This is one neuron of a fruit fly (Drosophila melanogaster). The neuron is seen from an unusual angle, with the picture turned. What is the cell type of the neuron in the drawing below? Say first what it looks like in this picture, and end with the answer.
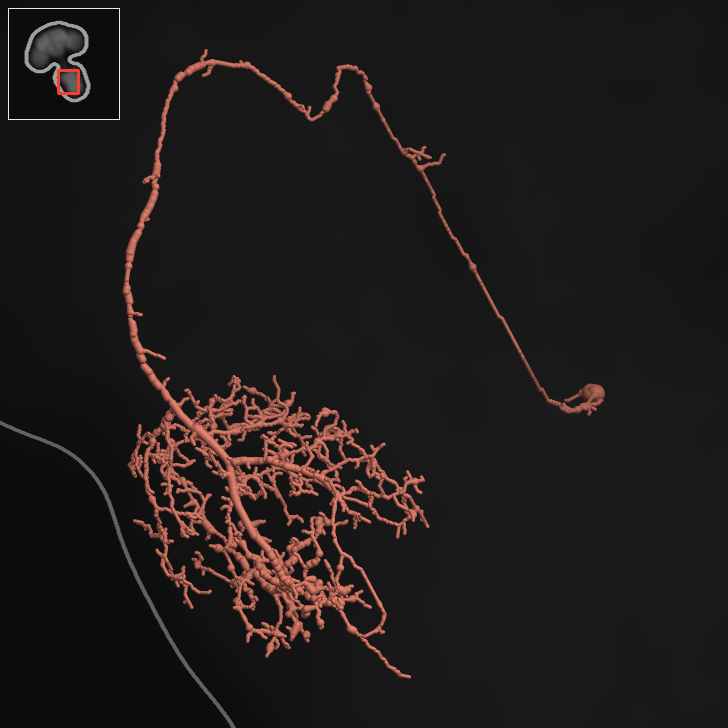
More than a hundred branch ends can be seen. In this view it is taller than it is wide. This is a nerve-cord intrinsic neuron. It is of cell type IN02A015.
